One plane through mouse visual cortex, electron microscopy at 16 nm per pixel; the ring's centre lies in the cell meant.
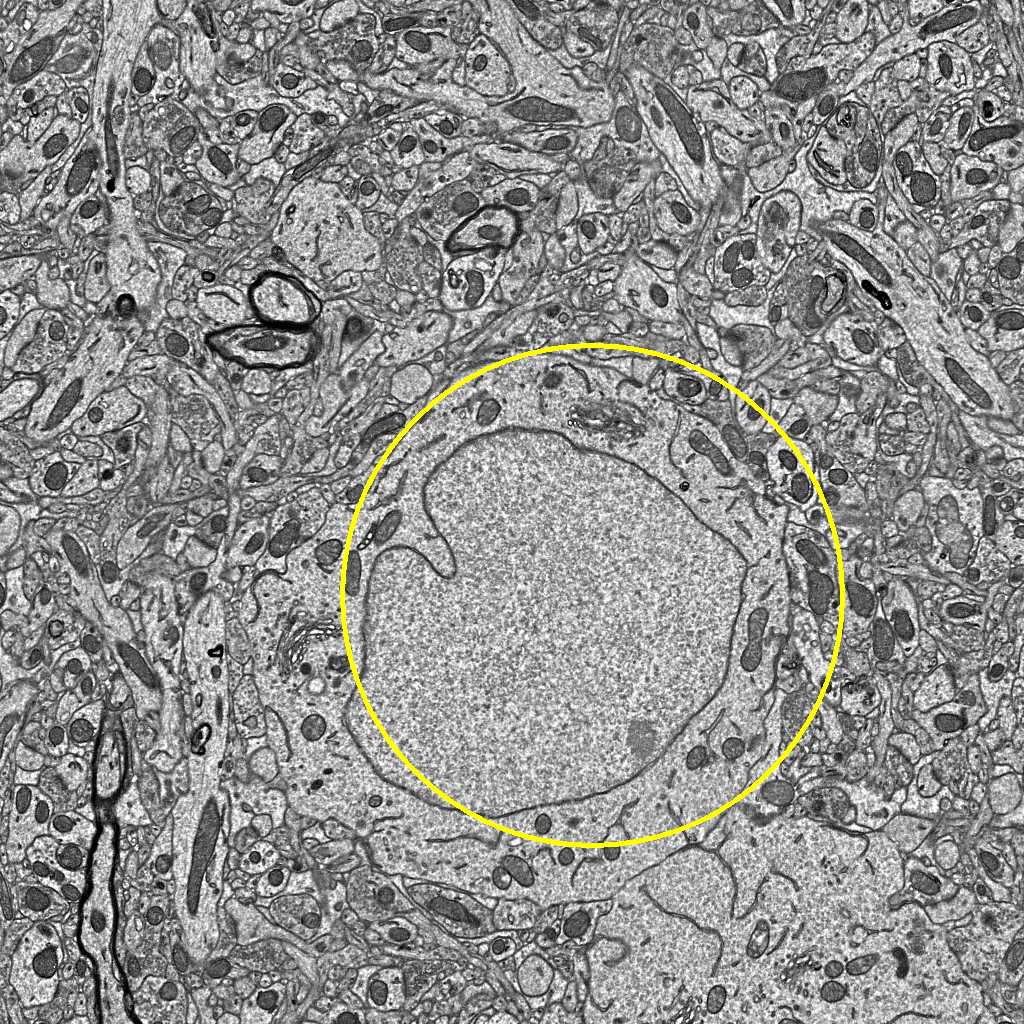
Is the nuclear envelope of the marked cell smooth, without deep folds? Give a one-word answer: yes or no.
No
